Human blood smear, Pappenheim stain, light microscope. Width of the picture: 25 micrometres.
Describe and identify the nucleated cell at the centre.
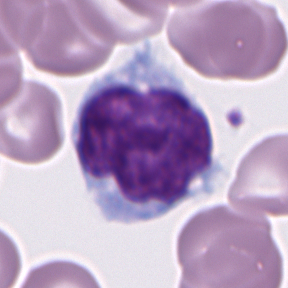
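An irregular outline with ragged edges bounds the cell. Most of the cell is filled by the nucleus, which is irregular, has a notch along its lower edge and measures about 12 by 10 micrometres. The cytoplasm is pale blue. The cell is a monocyte.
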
